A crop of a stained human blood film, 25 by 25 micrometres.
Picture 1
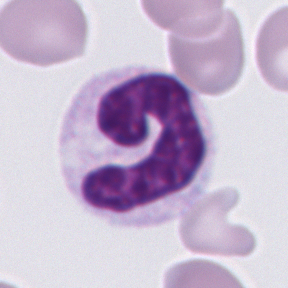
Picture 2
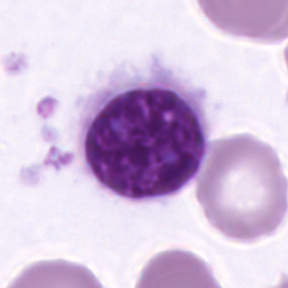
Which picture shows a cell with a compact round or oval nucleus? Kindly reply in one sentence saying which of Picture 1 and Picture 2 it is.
A nucleus forming one compact round or oval mass is found in Picture 2.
